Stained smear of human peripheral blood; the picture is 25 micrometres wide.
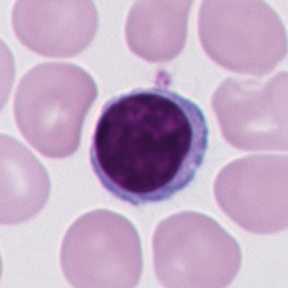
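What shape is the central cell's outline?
Round and smooth.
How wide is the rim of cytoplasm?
It is wider on the right side than on the left.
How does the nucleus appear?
Its chromatin is dark purple and densely clumped, and no nucleoli can be seen.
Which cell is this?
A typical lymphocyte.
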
